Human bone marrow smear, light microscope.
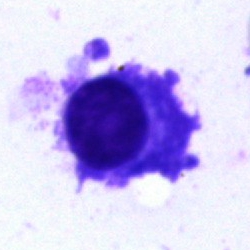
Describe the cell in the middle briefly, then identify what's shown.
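Start with the edge: the outline is irregular, with several small rounded blebs bulging from the margin. Now find the nucleus, sitting off-centre toward the left. The cytoplasm stains deep blue-purple, and no distinct granules show in it. This is a plasma cell.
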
